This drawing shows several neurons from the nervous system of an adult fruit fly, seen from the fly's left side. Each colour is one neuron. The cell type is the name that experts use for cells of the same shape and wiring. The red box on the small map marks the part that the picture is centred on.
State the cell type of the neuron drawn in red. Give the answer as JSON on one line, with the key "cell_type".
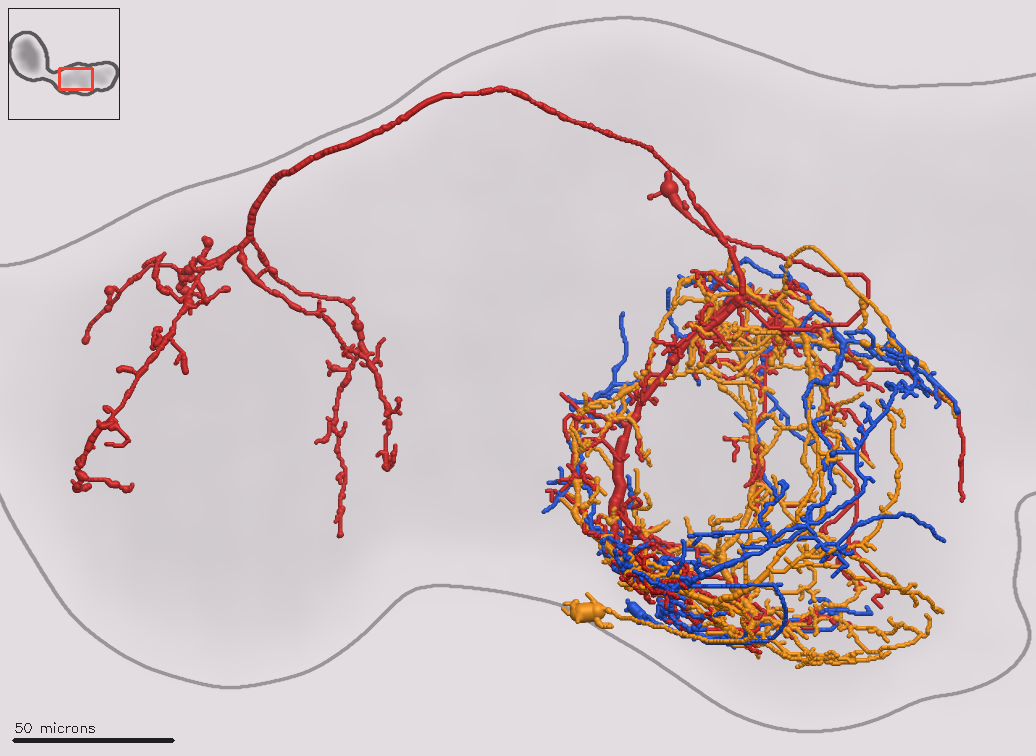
{"cell_type": "IN19A019"}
